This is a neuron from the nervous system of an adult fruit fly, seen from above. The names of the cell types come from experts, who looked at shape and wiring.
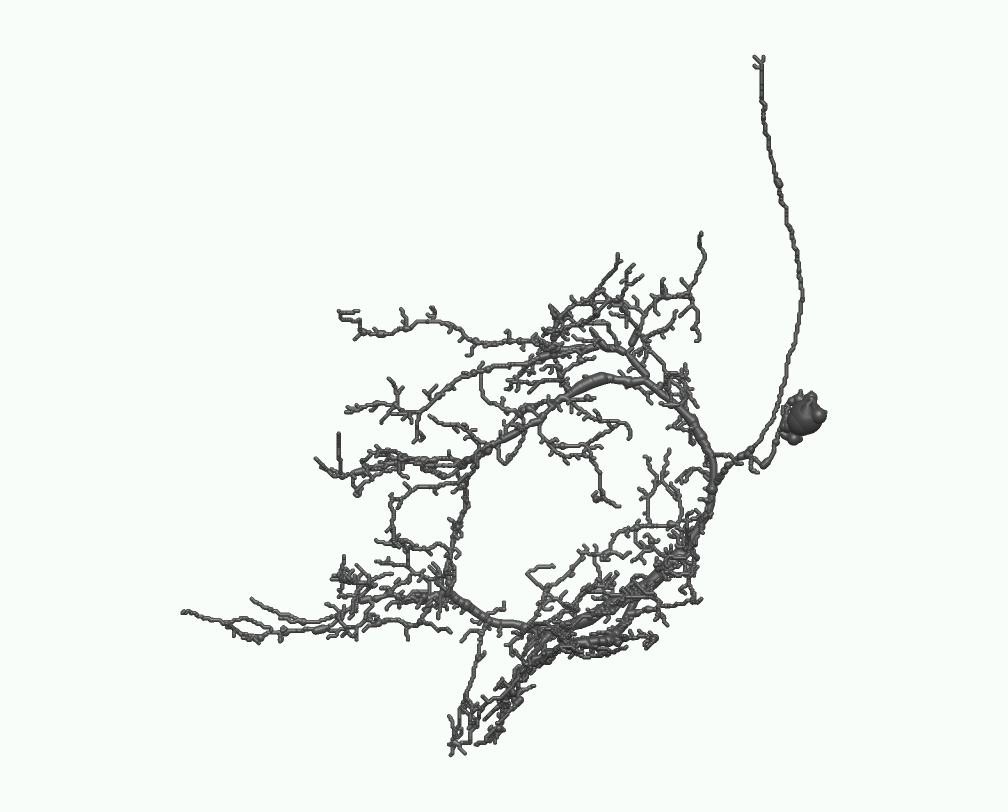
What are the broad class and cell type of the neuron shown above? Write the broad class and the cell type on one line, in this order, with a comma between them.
motor neuron of the brain, GNG651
